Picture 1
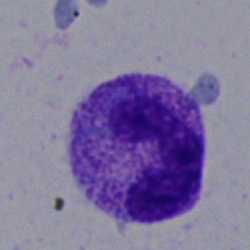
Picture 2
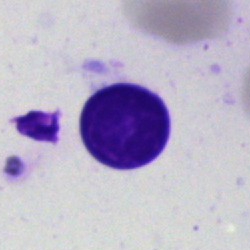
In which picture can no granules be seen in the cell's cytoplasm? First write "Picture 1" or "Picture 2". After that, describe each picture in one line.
Picture 2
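What picture 1 shows: The cytoplasm is densely packed with purple granules.
What picture 2 shows: No granules are visible in the cell.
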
